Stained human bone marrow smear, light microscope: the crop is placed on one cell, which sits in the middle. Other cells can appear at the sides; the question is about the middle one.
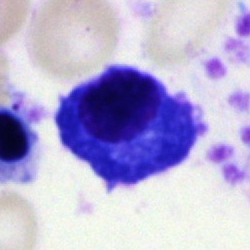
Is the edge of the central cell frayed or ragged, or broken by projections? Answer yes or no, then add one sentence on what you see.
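Yes. The cell outline is irregular, with small knobby bulges along its right edge.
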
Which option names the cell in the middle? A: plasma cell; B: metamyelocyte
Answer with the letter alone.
A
